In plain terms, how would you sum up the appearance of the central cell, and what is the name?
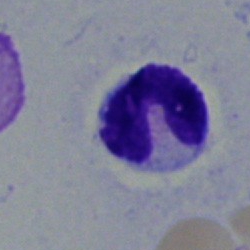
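Begin with the outline of the central cell, which is round and smooth. Inside it, the nucleus fills most of the cell. See how deeply it is indented, bent into a horseshoe whose opening faces downward. Nowhere in it can nucleoli be seen. The central cell is a band neutrophil.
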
